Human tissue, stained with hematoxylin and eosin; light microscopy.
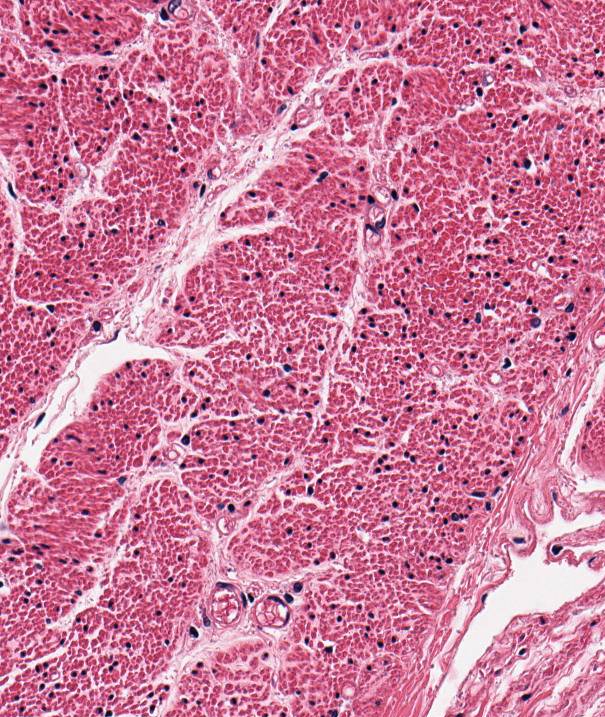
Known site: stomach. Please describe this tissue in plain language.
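Muscle fills the field, grouped into irregular bundles divided by pale septa. Cells mostly cut across their length: a mosaic of small pink polygonal profiles. Bottom centre: two small round vessels with distinct walls, side by side within a septum. No fat cells between bundles.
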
